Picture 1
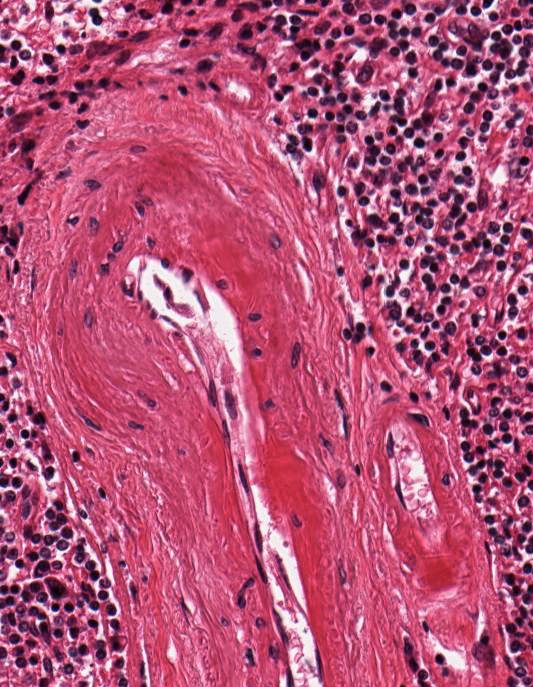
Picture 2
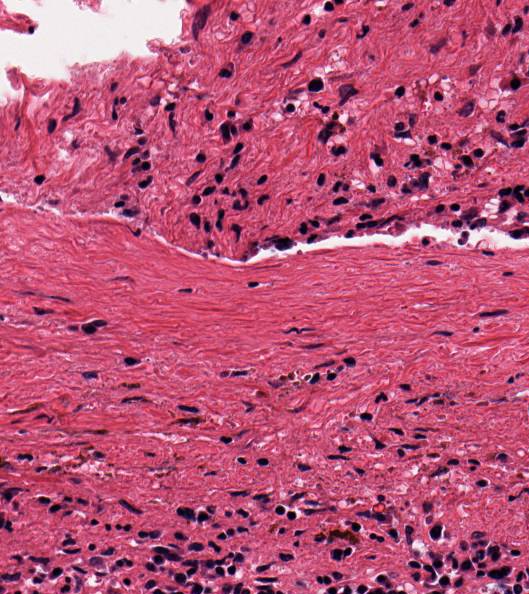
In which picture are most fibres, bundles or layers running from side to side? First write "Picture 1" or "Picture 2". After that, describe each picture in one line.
Picture 2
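Picture 1: Two thick-walled vessels run lengthwise down the centre of the field, a larger one on the left and a smaller one on the lower right.
Picture 2: The collagen fibres in the middle band run mostly horizontally in wavy parallel strands.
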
